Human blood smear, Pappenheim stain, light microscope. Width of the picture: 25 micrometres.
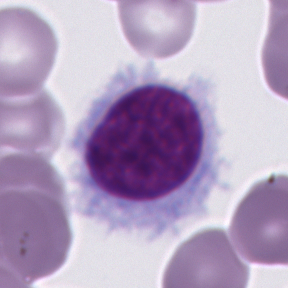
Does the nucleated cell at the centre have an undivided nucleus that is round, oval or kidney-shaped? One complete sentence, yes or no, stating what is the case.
Yes, the nucleus is one compact round, oval or kidney-shaped mass, not lobed or folded.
